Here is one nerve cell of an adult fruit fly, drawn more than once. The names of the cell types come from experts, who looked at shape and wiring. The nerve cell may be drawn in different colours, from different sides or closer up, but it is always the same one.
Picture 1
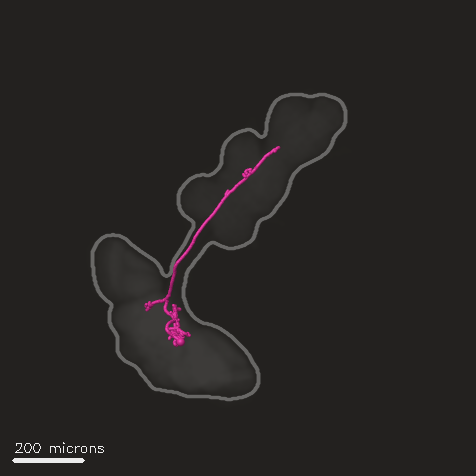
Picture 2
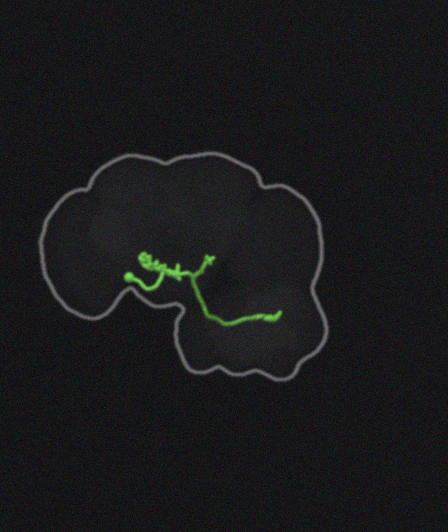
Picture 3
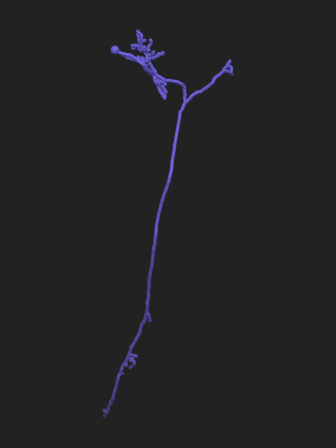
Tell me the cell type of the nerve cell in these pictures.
DNge180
